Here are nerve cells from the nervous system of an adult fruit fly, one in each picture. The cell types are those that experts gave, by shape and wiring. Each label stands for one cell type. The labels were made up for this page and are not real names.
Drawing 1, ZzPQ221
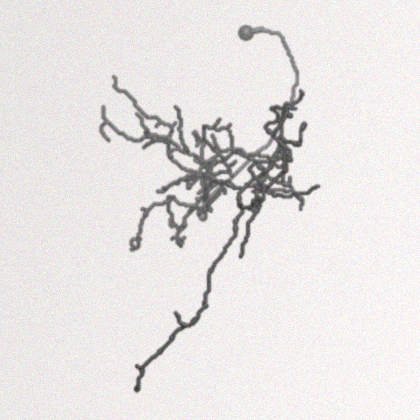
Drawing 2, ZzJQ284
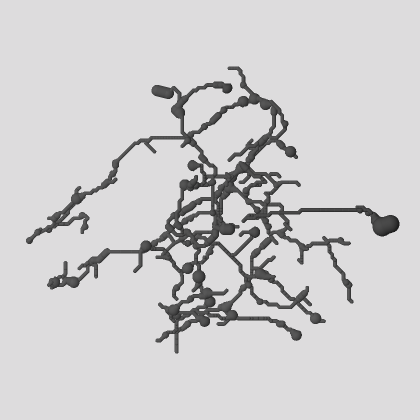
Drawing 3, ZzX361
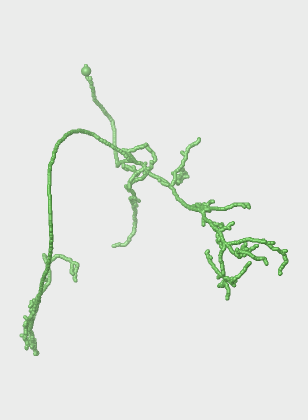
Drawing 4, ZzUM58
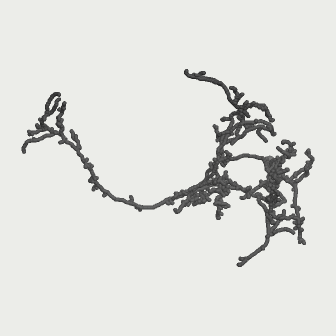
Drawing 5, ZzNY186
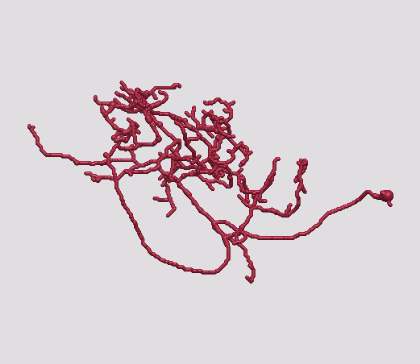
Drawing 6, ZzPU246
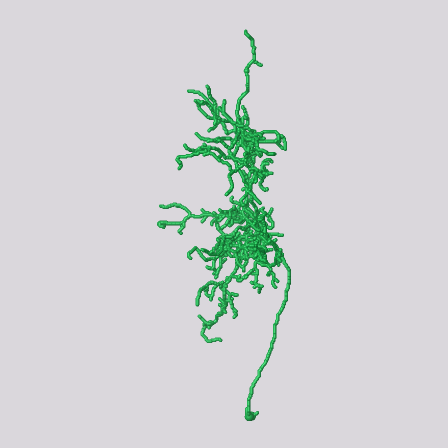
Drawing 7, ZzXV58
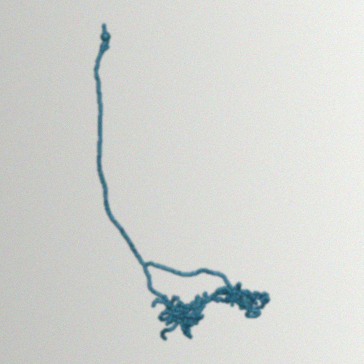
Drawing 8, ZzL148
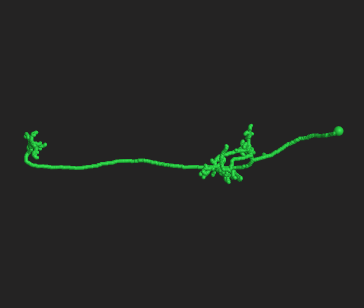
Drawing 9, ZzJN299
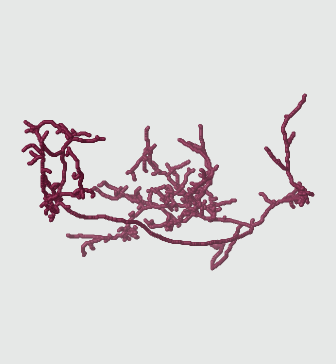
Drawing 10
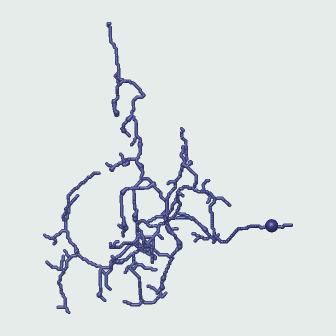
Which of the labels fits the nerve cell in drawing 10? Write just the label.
ZzJQ284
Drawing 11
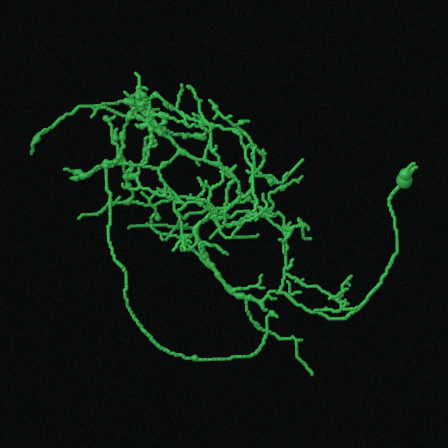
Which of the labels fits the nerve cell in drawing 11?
ZzNY186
